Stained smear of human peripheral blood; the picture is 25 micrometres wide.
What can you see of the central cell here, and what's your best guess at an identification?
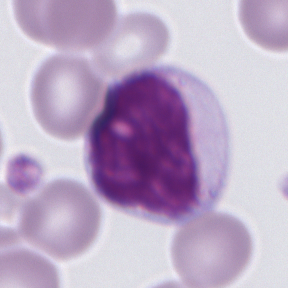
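First thing you notice: the nucleus sits off-centre, pushed over to the left side of the cell. It's a single unlobed mass, with a small pale spot in its upper left part. The cytoplasm forms a crescent along the right side. The cell is about 13 micrometres across and the nucleus about 13 by 9 micrometres, filling about 70% of the cell's area. It's a large granular lymphocyte.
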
